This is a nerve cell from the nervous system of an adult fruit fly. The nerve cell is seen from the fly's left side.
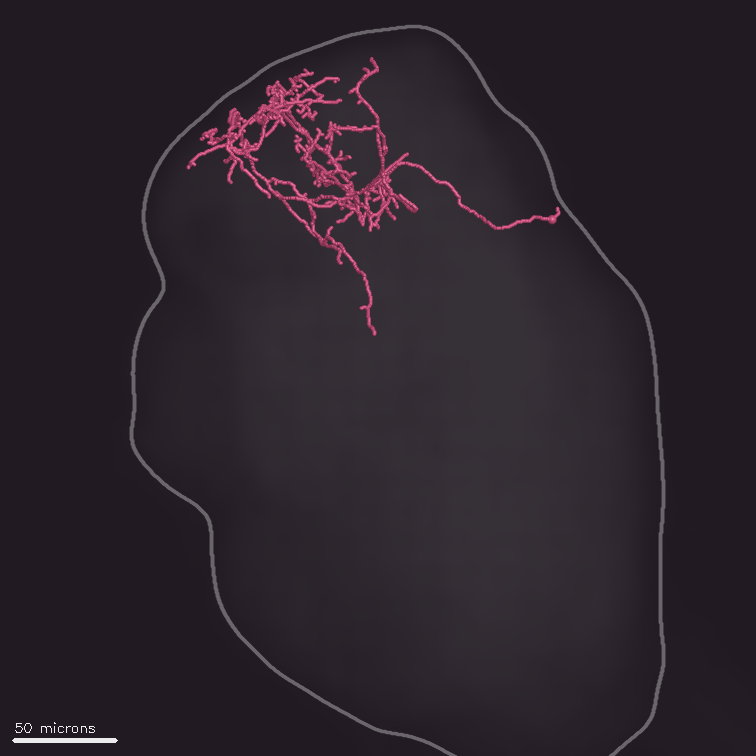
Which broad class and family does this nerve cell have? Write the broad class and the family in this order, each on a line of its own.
central-brain intrinsic neuron
hemilineage DM4_dorsal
